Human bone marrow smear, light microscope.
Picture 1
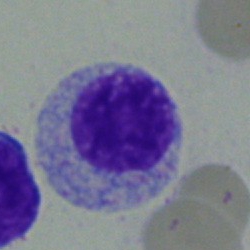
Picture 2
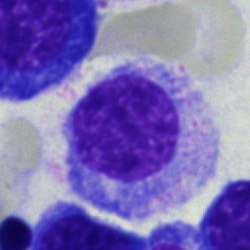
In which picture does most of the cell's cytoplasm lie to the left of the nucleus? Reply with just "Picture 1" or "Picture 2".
Picture 1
